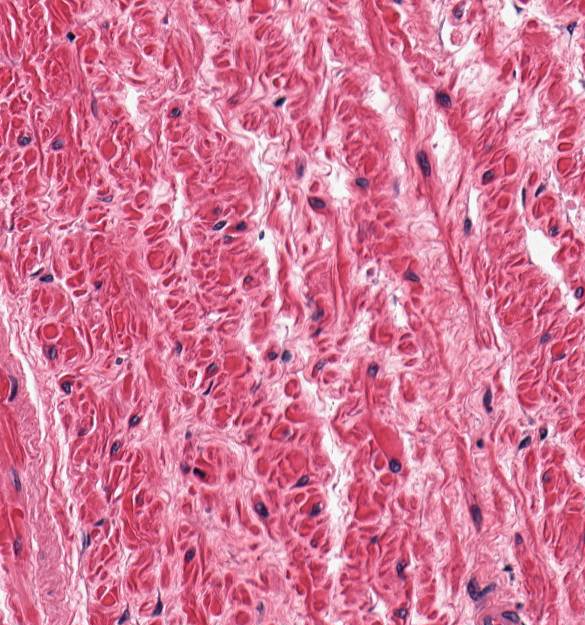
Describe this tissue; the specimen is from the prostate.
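First, many of the pink cells are cut across or obliquely, leaving small rounded to polygonal profiles. Second, their cytoplasm is strongly and fairly evenly eosinophilic, with no visible vacuoles. Third, no epithelium or glandular structures appear anywhere. Finally, no fat cells are seen.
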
